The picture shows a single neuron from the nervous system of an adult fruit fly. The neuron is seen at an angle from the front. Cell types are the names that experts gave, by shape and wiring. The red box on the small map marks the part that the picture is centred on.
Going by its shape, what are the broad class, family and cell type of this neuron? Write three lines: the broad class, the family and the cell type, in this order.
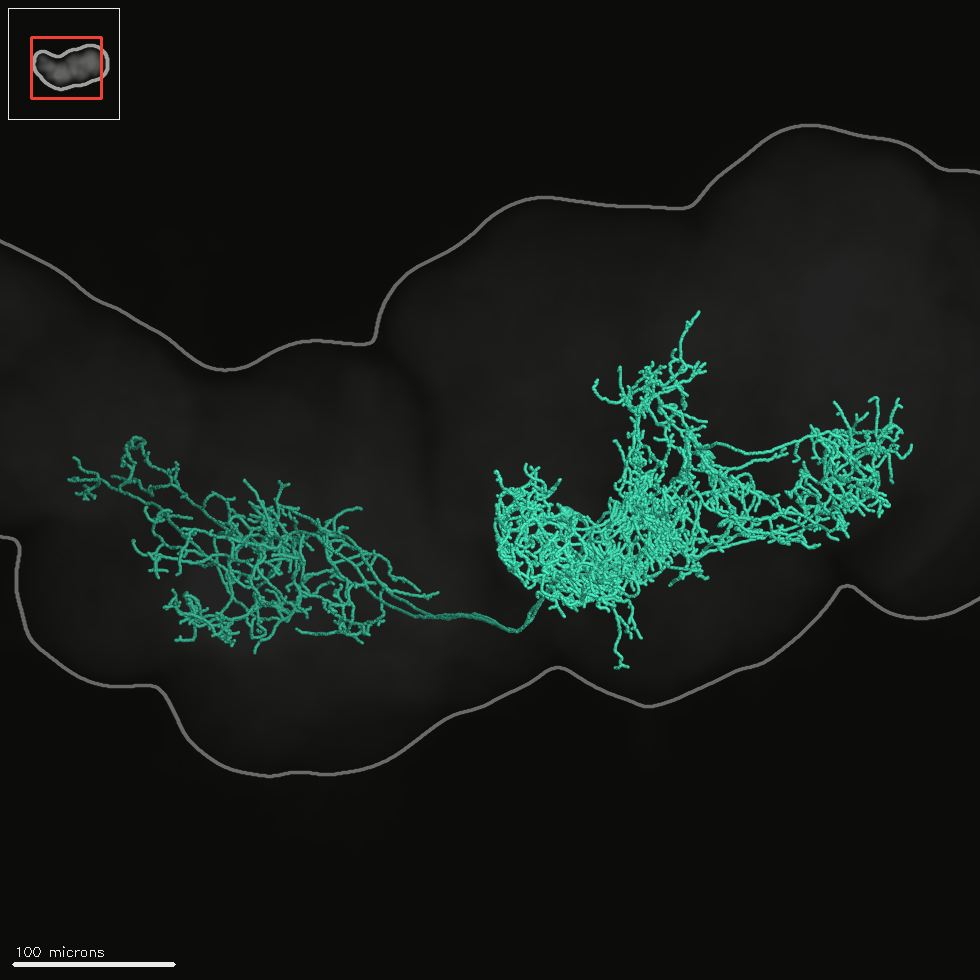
descending neuron
hemilineage LB0_anterior
DNge138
